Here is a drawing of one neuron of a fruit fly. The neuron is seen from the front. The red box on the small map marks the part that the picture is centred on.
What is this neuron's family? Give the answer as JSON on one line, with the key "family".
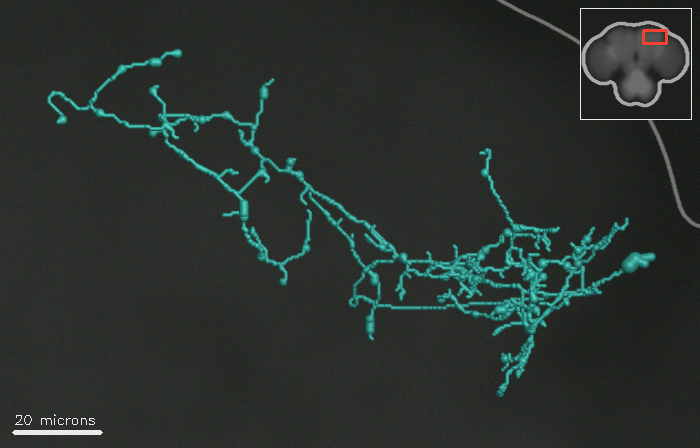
{"family": "hemilineage SLPp&v1_posterior"}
